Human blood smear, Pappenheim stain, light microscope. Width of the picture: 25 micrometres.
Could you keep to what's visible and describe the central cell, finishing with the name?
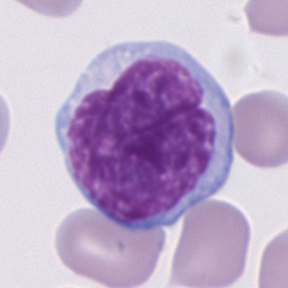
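Taking the features in turn: the nucleus is irregular in shape, with folds and creases running across it. Next, the cytoplasm is a pale greyish blue. It shows no distinct granules and no clear vacuoles. Name: myeloblast.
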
